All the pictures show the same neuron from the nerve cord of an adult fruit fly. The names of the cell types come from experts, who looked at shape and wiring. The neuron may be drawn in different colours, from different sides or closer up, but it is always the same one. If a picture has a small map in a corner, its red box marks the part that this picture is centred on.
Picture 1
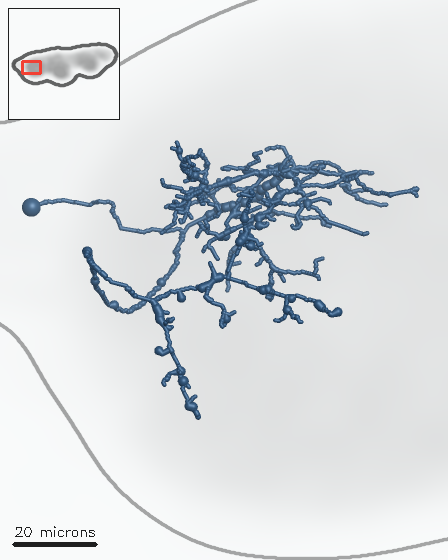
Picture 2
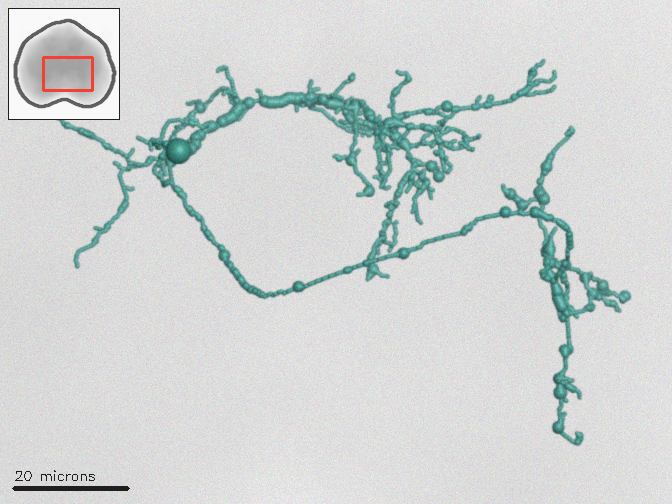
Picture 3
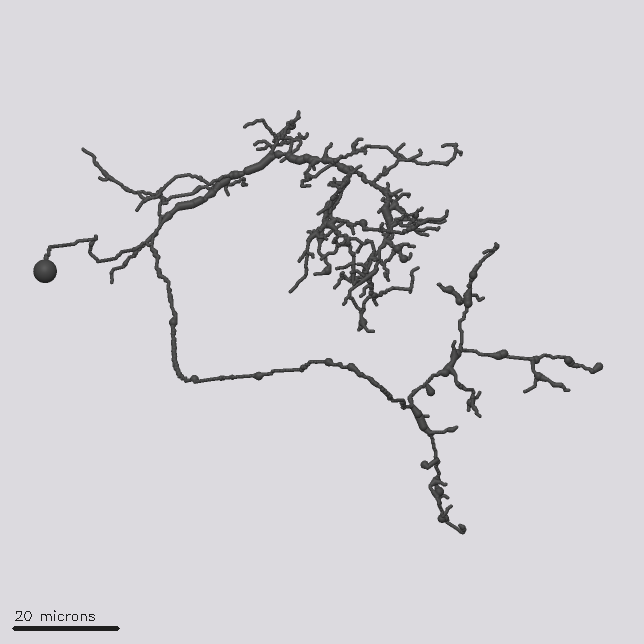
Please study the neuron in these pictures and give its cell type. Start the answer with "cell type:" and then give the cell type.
cell type: IN01A081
